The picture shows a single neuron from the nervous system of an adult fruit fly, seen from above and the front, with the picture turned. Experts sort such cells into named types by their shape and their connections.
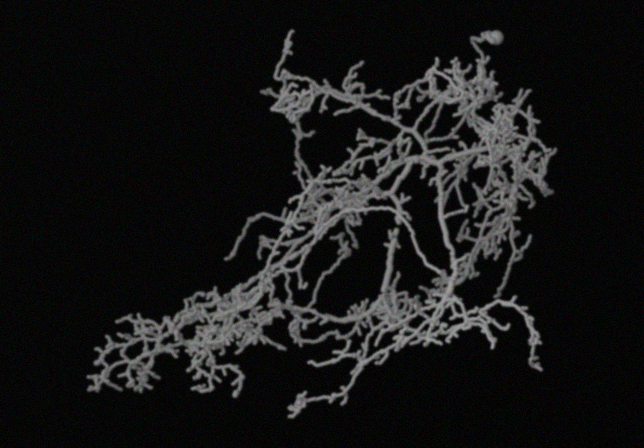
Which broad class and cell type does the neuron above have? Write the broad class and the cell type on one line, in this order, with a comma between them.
central-brain intrinsic neuron, AVLP396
